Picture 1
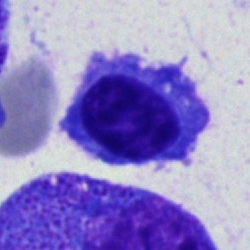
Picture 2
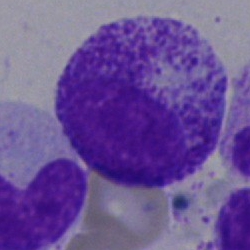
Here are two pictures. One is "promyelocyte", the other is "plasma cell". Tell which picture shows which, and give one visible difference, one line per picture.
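Picture 1 is a plasma cell. The cytoplasm shows no visible granules.
Picture 2 is a promyelocyte. The cytoplasm holds many coarse dark purple granules.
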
